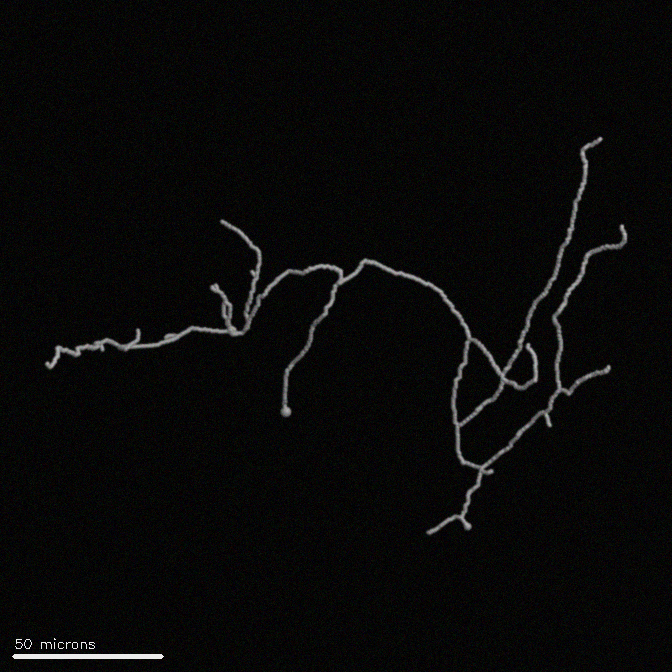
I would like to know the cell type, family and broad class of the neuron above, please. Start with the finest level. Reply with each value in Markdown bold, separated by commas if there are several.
**LPT112**, **LPT**, **visual centrifugal neuron**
